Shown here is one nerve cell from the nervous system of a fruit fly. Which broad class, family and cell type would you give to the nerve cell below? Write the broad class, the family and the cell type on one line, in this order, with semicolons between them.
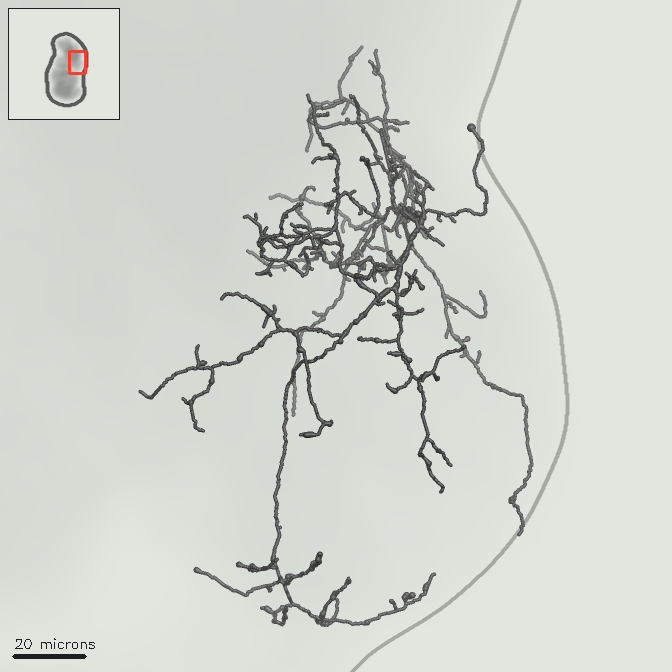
nerve-cord intrinsic neuron; hemilineage 04B; IN04B073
